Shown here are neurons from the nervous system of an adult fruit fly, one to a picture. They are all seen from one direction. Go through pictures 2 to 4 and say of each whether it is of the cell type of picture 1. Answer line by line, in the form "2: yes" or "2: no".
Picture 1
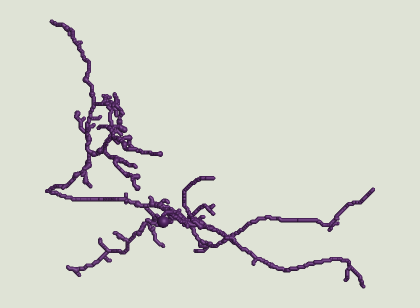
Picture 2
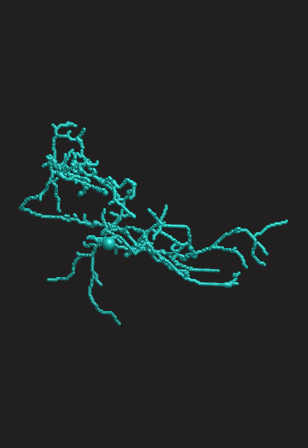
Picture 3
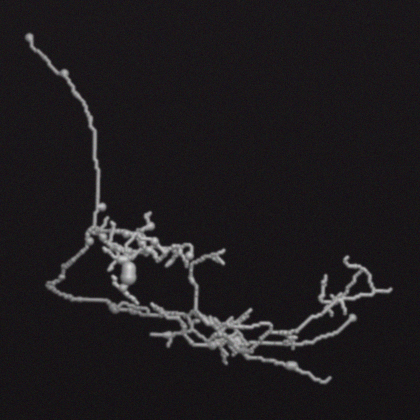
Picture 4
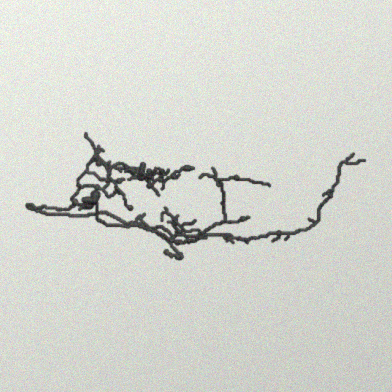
2: yes
3: no
4: no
